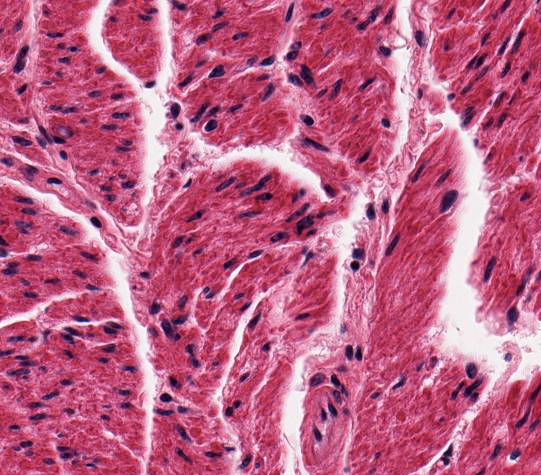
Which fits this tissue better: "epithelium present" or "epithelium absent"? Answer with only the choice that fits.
Epithelium absent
